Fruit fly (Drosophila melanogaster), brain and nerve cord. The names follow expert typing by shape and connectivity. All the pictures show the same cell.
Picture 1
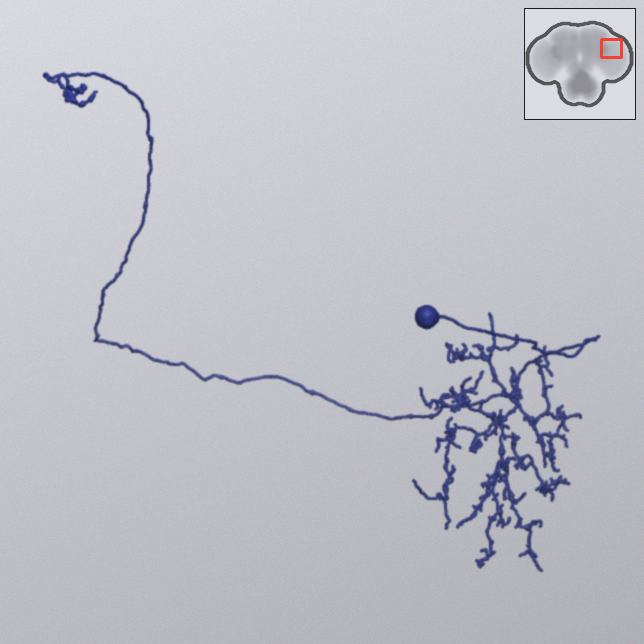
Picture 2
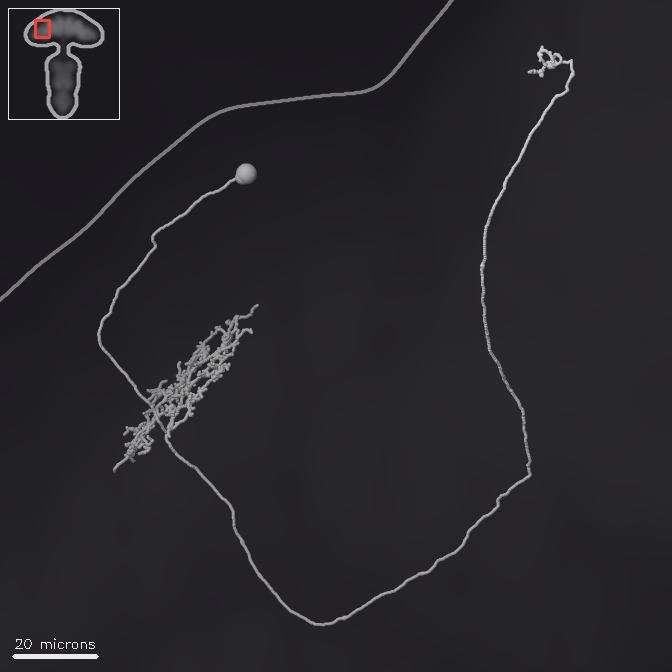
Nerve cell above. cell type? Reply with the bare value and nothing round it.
MeTu1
